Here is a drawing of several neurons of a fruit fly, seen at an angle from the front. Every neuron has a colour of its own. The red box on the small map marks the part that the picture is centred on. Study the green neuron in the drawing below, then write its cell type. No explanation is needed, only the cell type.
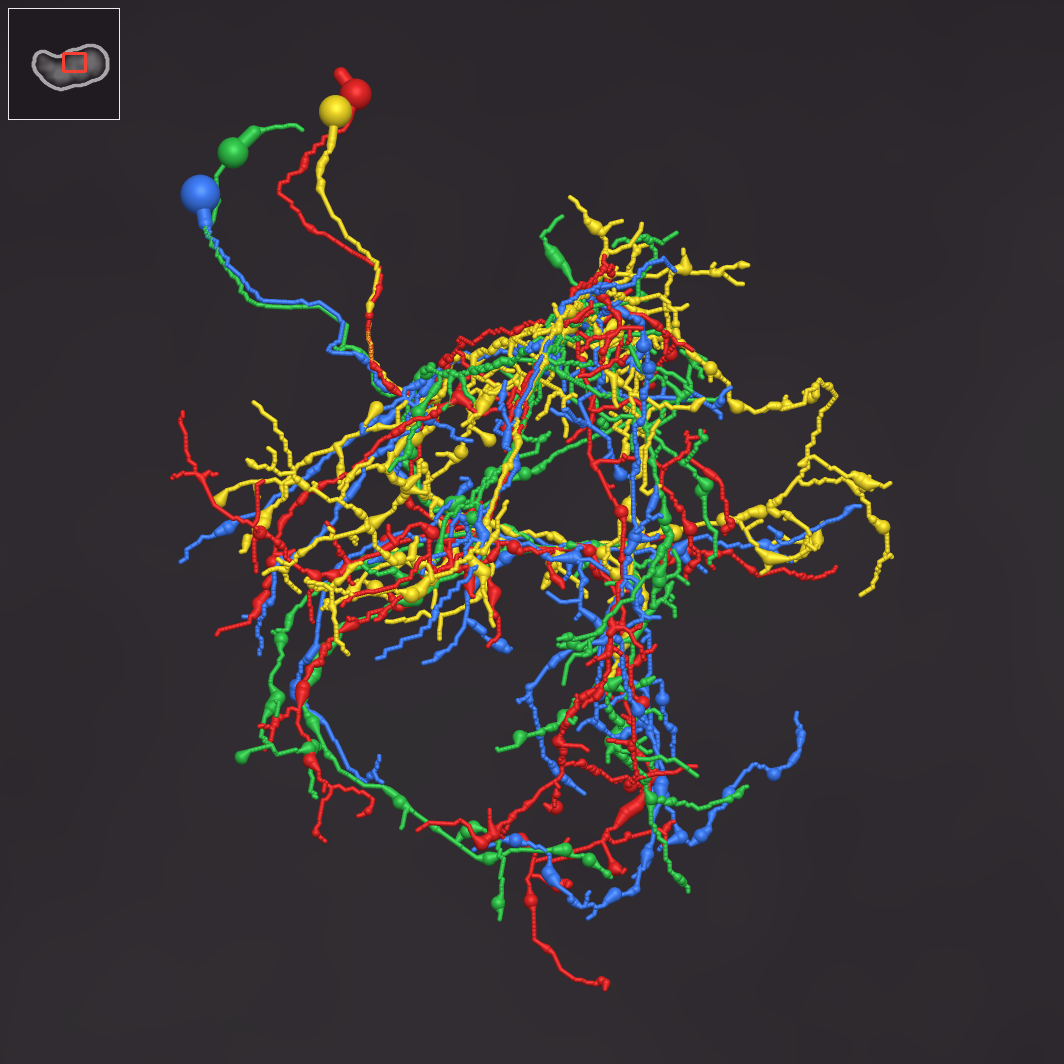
CB1269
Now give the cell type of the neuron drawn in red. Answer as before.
CB2319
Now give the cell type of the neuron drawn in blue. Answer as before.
CB2975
